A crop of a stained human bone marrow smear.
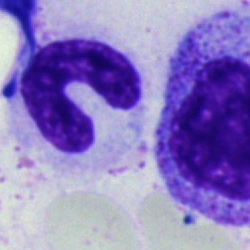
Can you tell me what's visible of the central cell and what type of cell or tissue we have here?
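A single unsegmented curved band, bent into a horseshoe shape, makes up the nucleus. Its chromatin is dark purple and coarsely clumped, broken by small paler patches. No nucleoli are visible. The cell outline is roughly round and faint against the background. The cell is a band neutrophil.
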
